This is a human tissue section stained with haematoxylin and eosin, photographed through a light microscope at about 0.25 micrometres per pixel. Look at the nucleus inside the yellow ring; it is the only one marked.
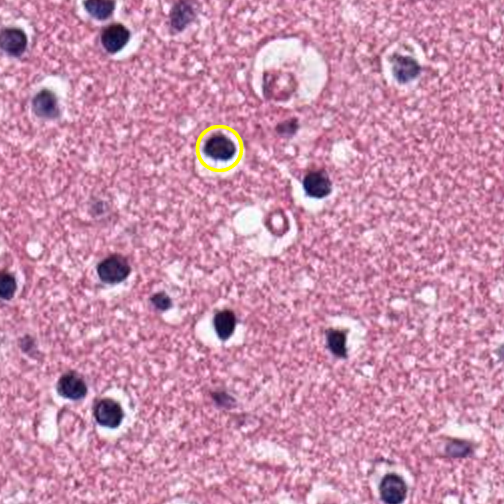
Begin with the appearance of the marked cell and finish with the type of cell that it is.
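The nucleus is round to slightly oval with a smooth outline and is stained dark, almost evenly, throughout. The nucleus is about the same size as the other small dark round nuclei scattered across the field. It is an oligodendrocyte.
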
